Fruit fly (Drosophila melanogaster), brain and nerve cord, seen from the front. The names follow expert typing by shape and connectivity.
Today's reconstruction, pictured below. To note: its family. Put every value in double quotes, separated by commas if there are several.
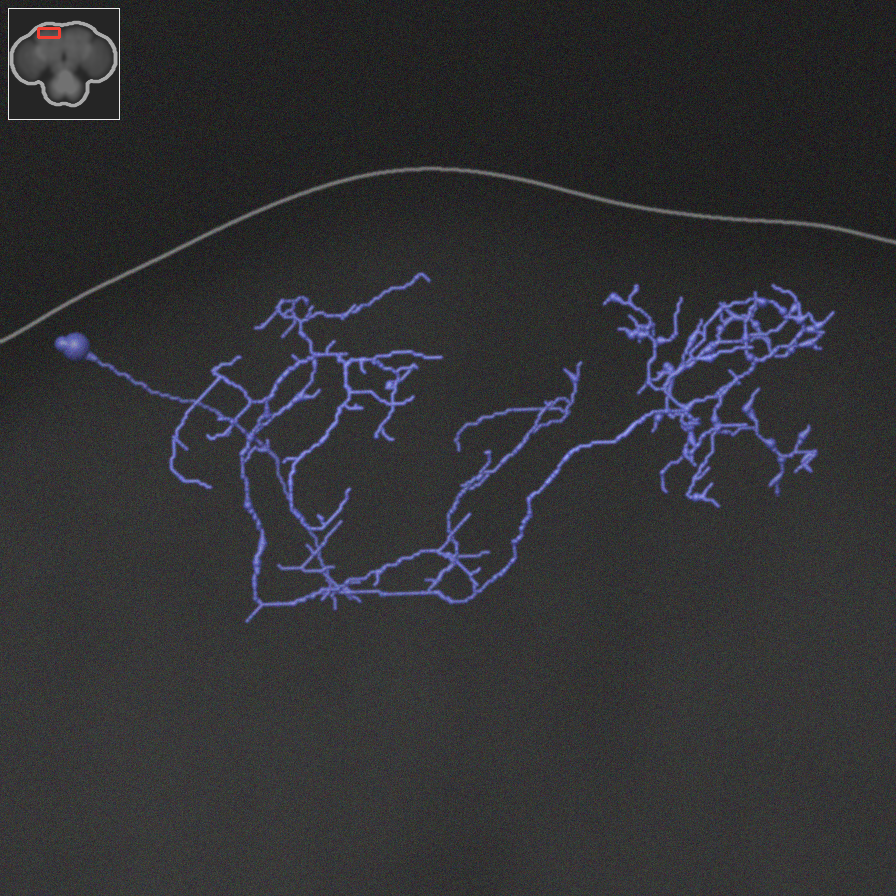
"hemilineage VLPd&p1_posterior"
